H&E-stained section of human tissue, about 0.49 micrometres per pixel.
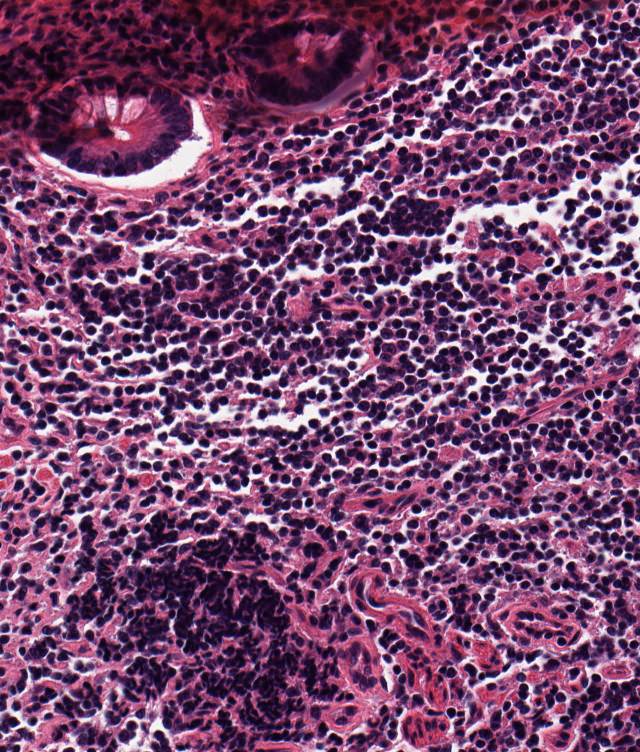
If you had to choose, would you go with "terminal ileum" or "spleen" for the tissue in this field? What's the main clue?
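This is terminal ileum.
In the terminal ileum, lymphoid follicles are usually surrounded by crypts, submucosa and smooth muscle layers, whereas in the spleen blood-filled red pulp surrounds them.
Glands are present here, lined by tall columnar cells arranged radially around a small central lumen. Small round cells, mostly lymphocytes with round dark nuclei and scant cytoplasm, are densely and diffusely packed across nearly the whole field, and a darker, more tightly packed cluster lies in the lower left.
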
